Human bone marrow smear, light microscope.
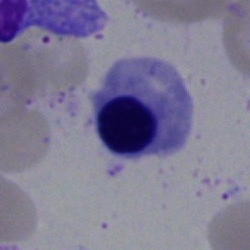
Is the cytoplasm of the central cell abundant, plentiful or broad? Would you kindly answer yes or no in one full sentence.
Yes, the cell has plenty of cytoplasm around its nucleus.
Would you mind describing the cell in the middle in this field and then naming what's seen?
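Notice the outline: somewhat angular and irregular rather than smoothly round. The nucleus is off-centre, pushed toward the lower left. Its chromatin is very dark and dense, almost uniformly deep purple, and there aren't any nucleoli to be seen. It's an erythroblast.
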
